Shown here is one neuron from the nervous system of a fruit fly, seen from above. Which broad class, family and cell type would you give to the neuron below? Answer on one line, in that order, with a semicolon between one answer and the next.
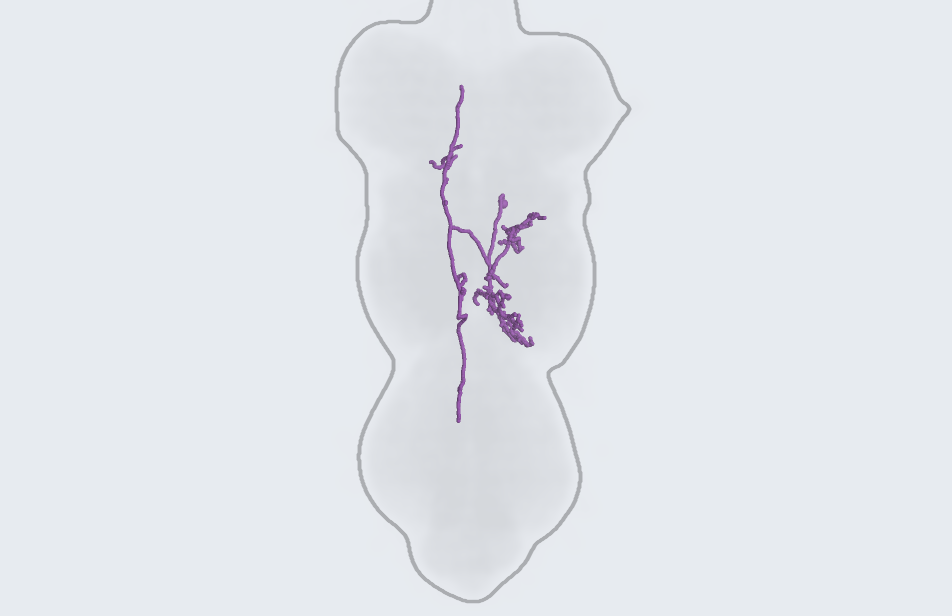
nerve-cord intrinsic neuron; hemilineage 10B; IN10B038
